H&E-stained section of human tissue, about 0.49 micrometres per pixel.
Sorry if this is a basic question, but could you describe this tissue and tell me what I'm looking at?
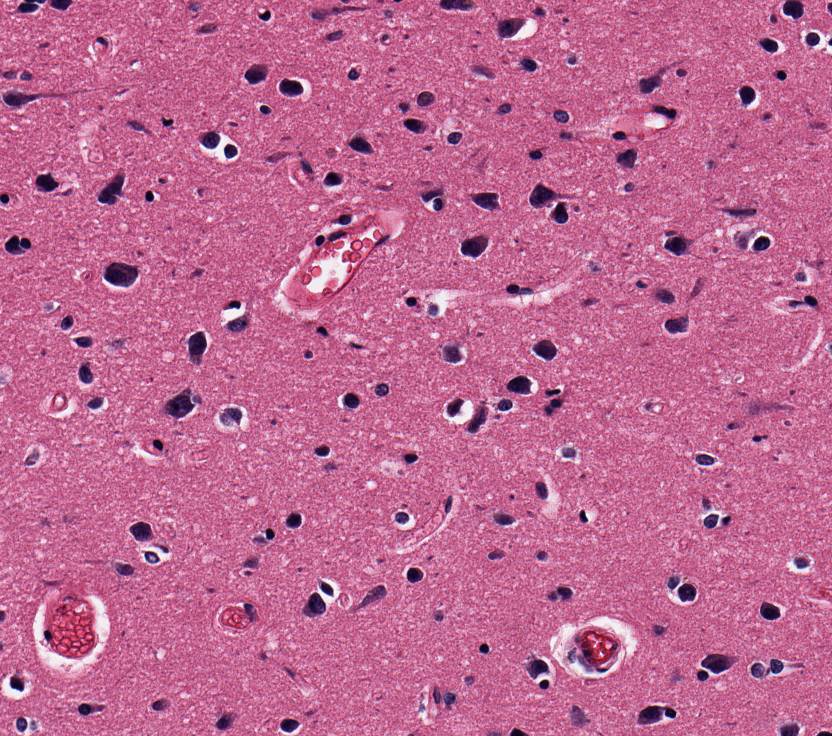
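Take in the whole field first: it's one continuous sheet of finely granular pink background, with cells scattered singly and fairly evenly through it. Notice there is no epithelium, gland, tubule or other organised unit anywhere. Look closely and many nuclei sit inside a clear, unstained halo, and each cross-sectioned vessel has a clear empty space around it, separating it from the pink. This is cerebral cortex.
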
